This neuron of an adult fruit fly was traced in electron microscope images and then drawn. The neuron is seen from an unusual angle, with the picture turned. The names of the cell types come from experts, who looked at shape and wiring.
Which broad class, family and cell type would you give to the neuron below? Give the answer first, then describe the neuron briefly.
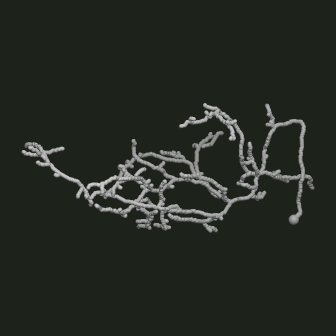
It is a nerve-cord intrinsic neuron. The family is hemilineage 11B. It is of cell type IN11B016_b. In this view it is wider than it is tall.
